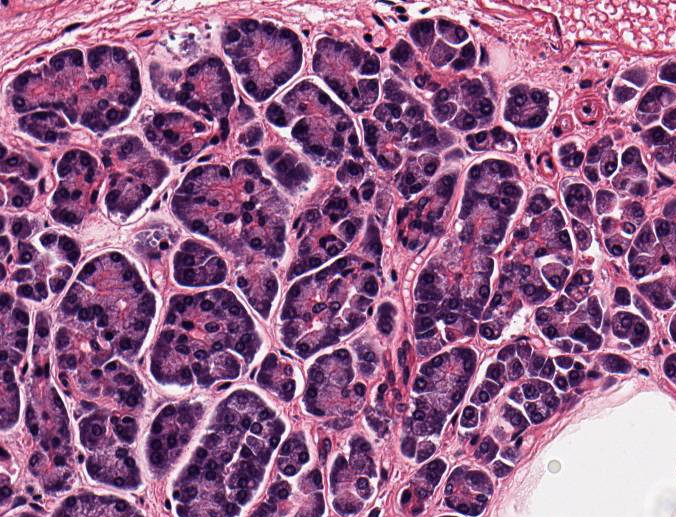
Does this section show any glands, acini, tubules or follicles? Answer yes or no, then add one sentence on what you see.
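Yes. The field is filled with closely packed acini grouped into rounded clusters separated by thin pink fibrous septa.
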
